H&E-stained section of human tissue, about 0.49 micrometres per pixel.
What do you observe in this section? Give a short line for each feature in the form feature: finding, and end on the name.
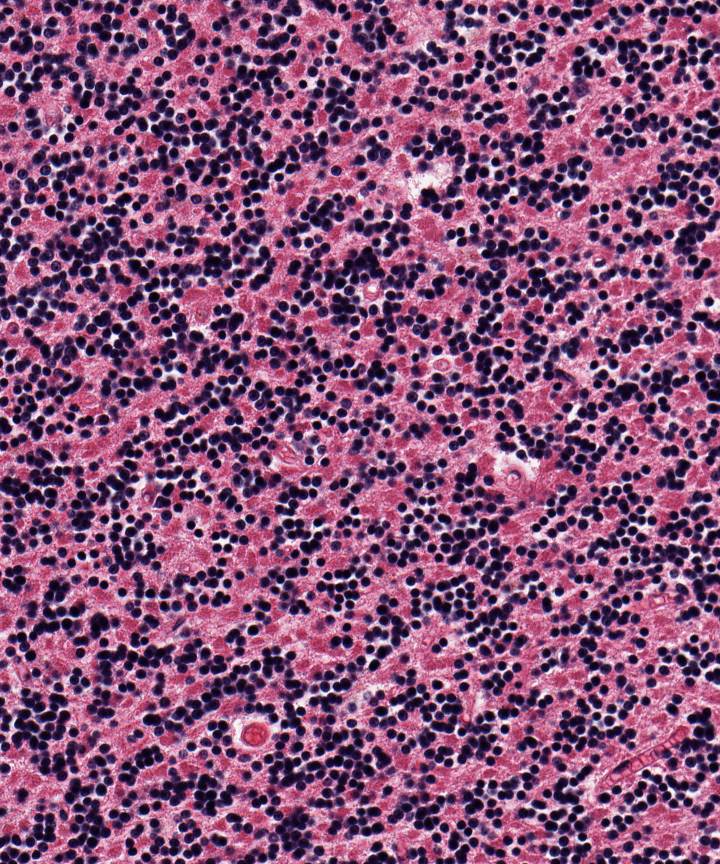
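Nuclei: densely packed, small, dark, filling the whole field
Arrangement: irregular clusters separated by pink patches
Nuclear form: round, uniform, deeply stained
Cytoplasm: almost none visible around the nuclei
Absent: epithelium, glands, fat
Top centre: small pale clear gap
Name: cerebellum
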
